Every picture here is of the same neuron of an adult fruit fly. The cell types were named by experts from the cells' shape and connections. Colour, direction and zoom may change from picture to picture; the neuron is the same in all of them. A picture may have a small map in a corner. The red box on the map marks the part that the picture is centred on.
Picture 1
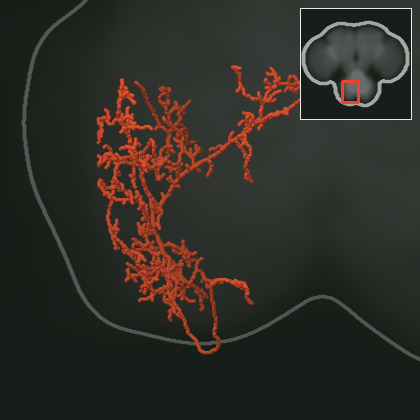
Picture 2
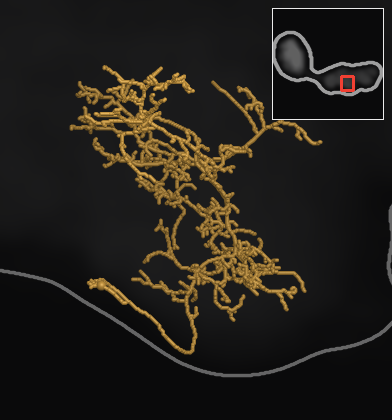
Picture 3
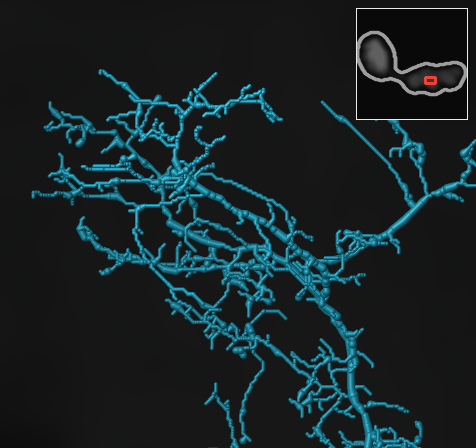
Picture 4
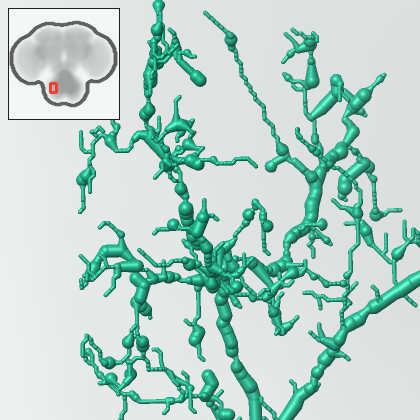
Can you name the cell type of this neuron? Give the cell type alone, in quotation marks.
"IN13A018"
